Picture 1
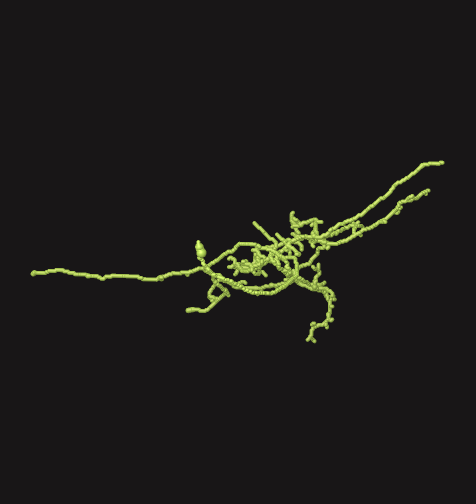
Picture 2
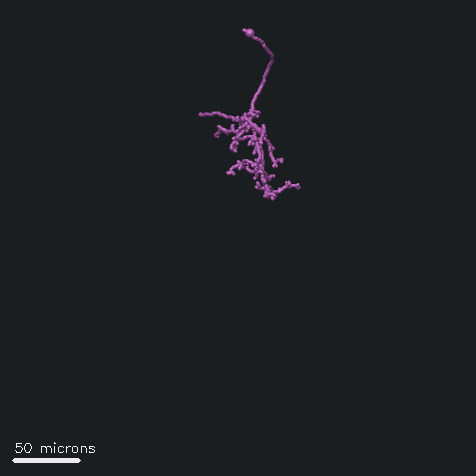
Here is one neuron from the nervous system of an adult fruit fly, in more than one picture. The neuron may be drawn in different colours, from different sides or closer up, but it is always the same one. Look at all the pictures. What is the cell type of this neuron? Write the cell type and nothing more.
CL191_a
